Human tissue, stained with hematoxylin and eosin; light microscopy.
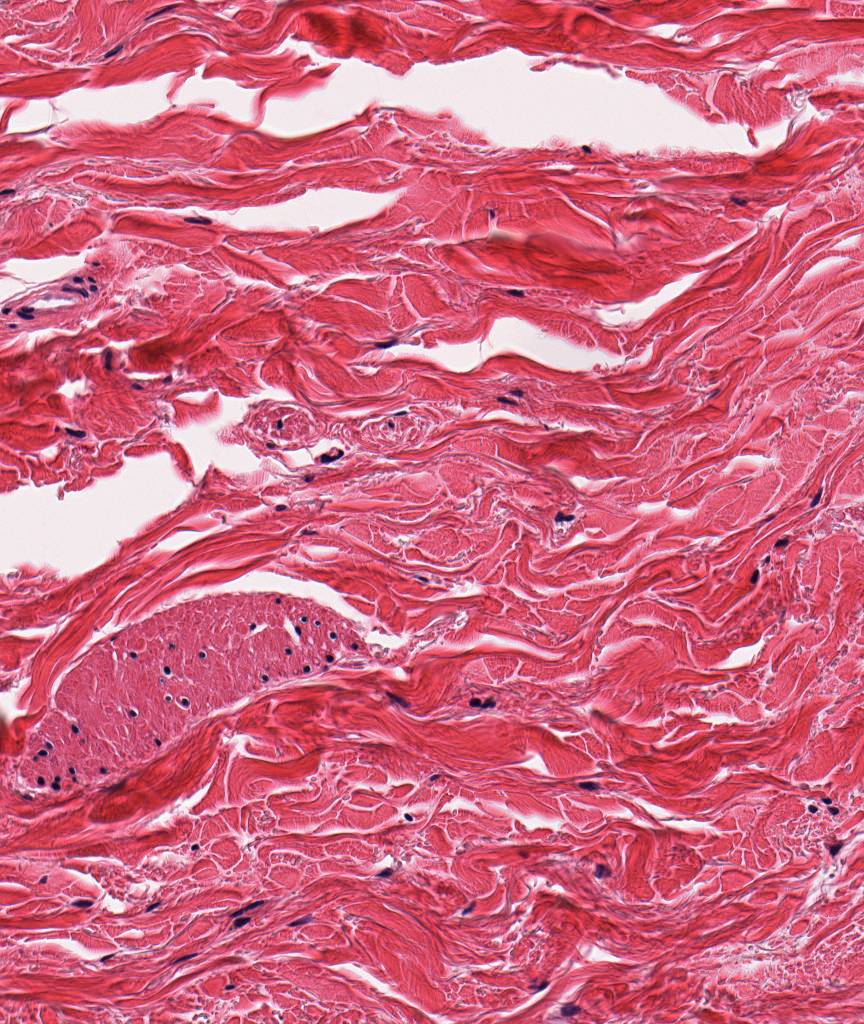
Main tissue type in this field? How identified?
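Mainly dermis. Most collagen bundles wavy, roughly horizontal; only sparse small dark nuclei lie between them.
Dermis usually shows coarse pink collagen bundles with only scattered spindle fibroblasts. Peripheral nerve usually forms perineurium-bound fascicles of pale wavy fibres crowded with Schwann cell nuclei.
One oval nerve fascicle, paler and finely textured with scattered nuclei, lies lower left. No fat cells.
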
